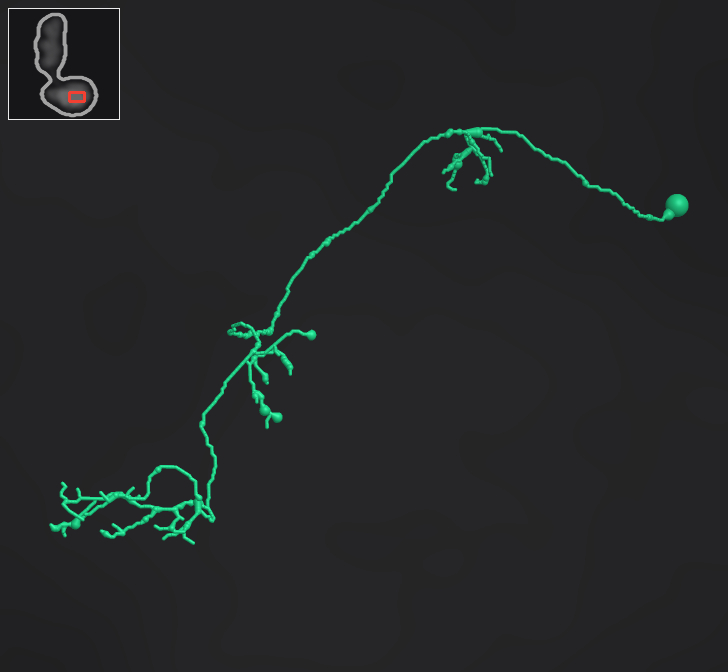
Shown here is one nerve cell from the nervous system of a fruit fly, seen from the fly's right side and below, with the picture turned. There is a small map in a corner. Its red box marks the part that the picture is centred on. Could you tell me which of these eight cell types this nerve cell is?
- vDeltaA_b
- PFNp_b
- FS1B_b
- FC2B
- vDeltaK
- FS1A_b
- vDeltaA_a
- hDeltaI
PFNp_b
